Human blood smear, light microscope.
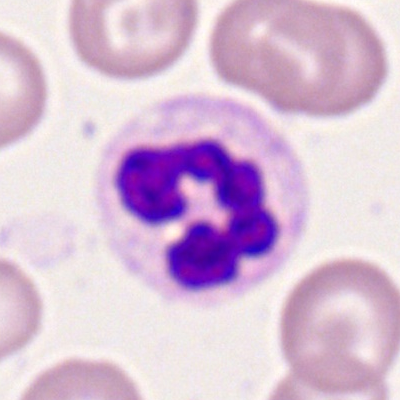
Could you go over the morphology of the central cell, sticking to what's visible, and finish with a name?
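In this cell the nuclear lobes are arranged in a ring around a pale central space. The chromatin is dense, dark purple and clumped. Plentiful cytoplasm of a pale pinkish-lilac colour surrounds the nucleus. It holds only fine, faint granules, with no coarse orange-red granules. The cell is a segmented neutrophil.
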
